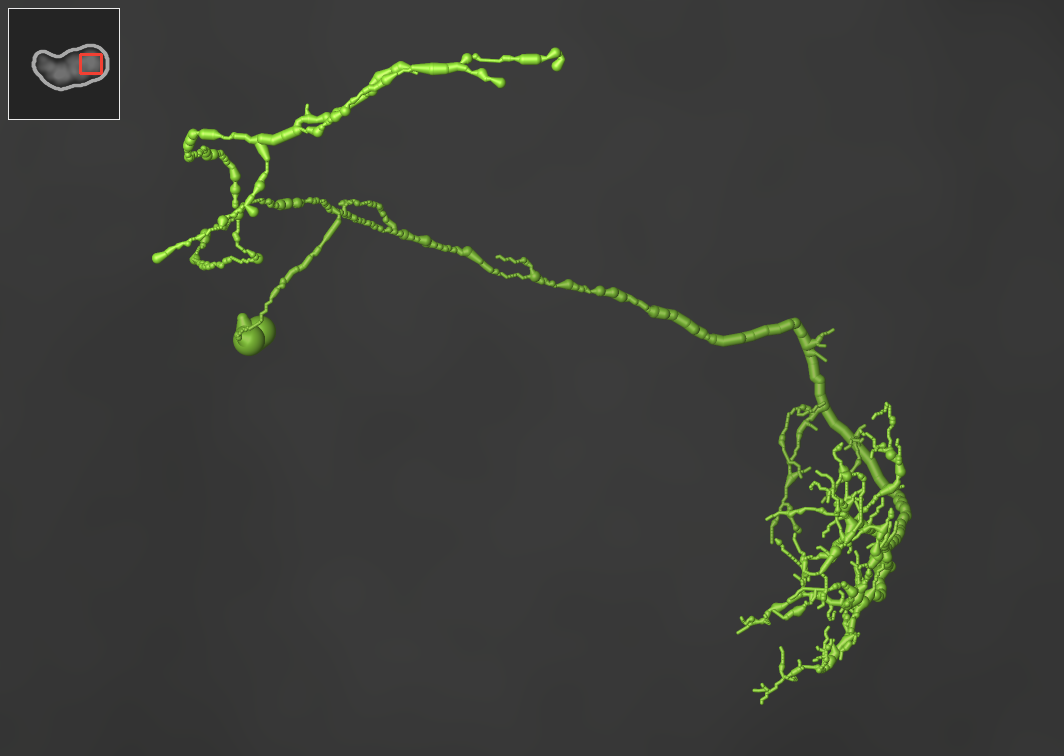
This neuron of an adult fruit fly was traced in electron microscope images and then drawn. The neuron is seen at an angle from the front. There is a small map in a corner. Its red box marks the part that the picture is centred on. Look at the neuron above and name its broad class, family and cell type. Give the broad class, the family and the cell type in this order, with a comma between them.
visual projection neuron, LLPC, LLPC4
